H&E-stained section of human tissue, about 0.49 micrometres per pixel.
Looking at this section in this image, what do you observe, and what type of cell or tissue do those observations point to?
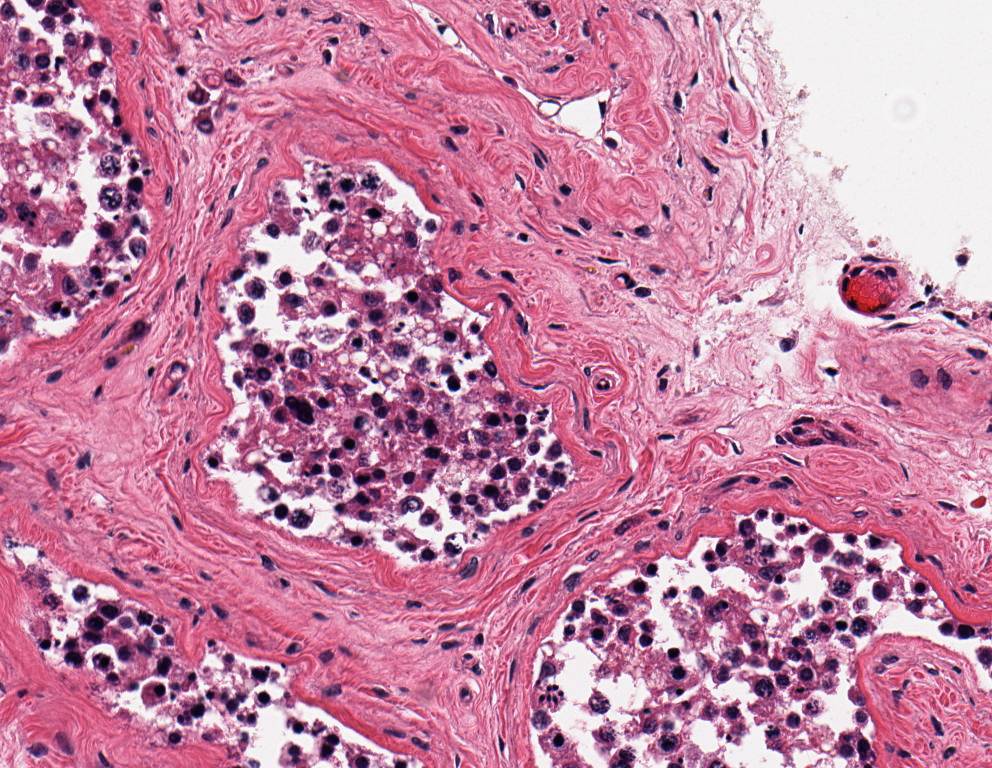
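Rounded clusters of loosely arranged cells occupy the centre and the upper left, lower left and lower right corners, divided by broad pink fibrous bands. Within the clusters the cells lie apart, with clear spaces between them. Many have round, dark nuclei, some with coarsely clumped chromatin. Small clear vacuoles are scattered among the cells of the central cluster. This section is testis.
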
